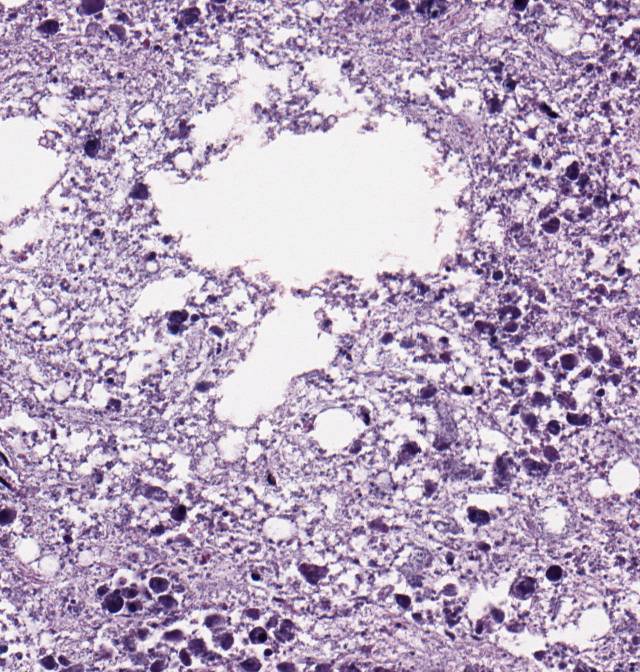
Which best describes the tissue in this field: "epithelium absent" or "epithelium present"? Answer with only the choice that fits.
Epithelium absent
